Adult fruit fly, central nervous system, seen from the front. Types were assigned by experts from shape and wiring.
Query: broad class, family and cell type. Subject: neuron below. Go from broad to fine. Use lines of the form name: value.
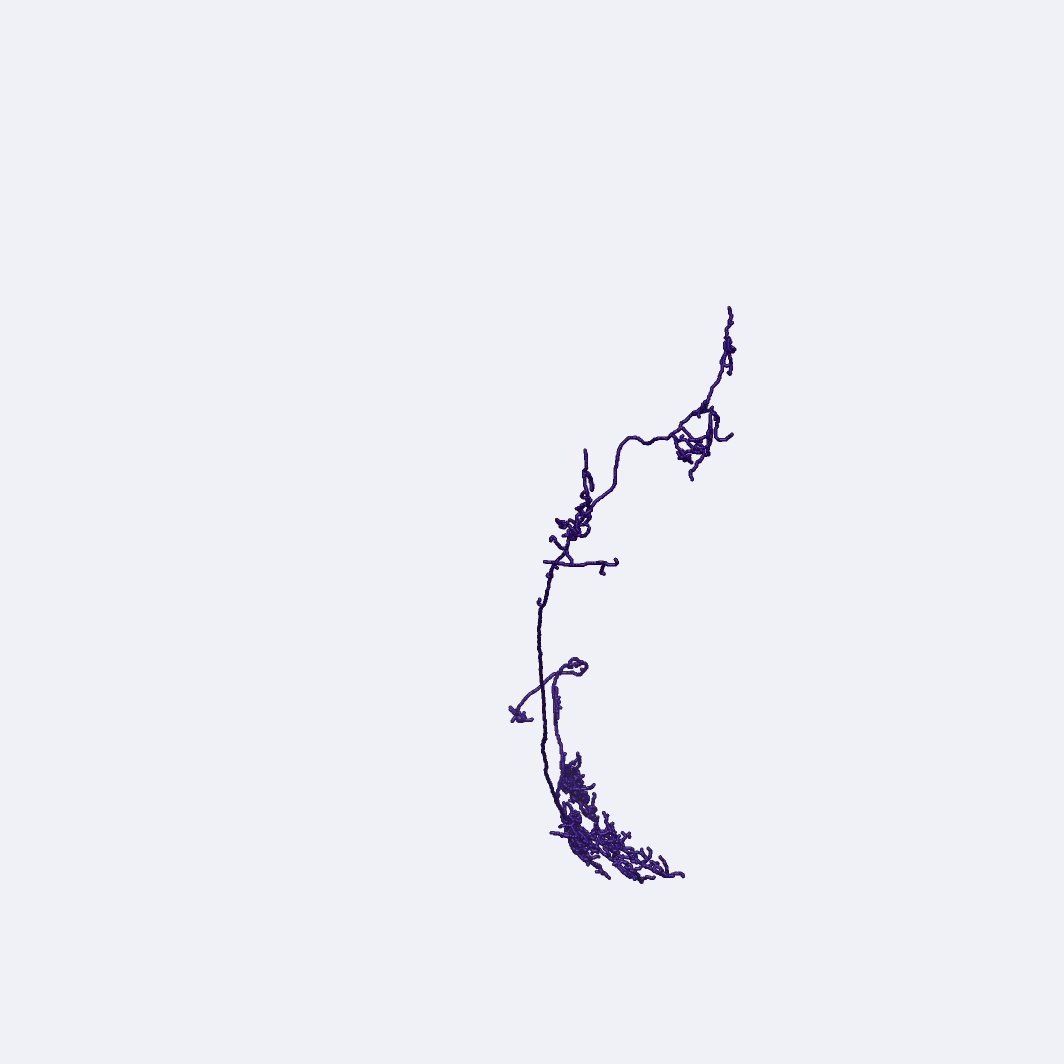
broad class: ascending neuron
family: hemilineage 05B
cell type: AN05B025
